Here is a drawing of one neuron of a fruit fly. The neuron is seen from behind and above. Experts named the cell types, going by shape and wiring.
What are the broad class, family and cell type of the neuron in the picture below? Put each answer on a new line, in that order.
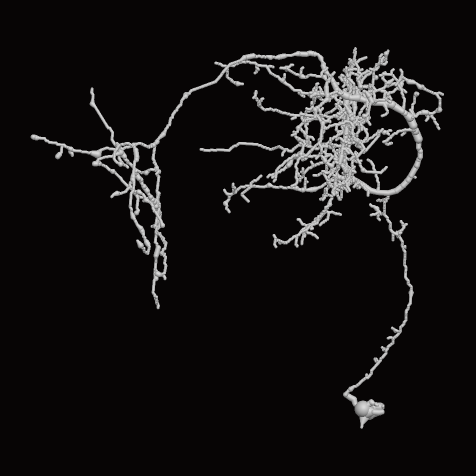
nerve-cord intrinsic neuron
hemilineage 06A
IN06A024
